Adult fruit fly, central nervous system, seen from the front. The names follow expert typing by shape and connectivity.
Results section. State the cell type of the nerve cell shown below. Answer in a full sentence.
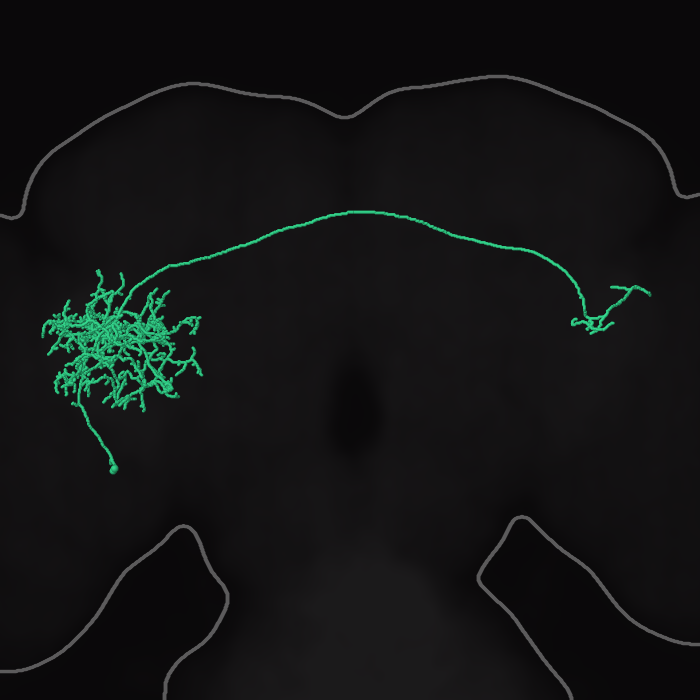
The cell type is CB0929.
